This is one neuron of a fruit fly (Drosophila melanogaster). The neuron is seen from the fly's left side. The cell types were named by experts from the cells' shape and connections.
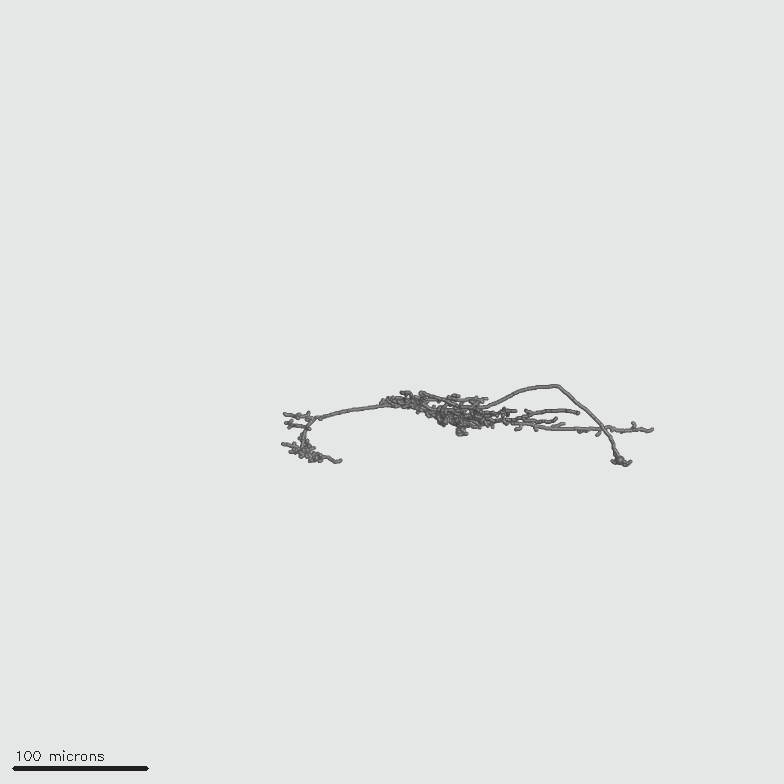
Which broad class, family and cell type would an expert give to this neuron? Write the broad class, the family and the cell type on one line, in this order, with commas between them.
nerve-cord intrinsic neuron, hemilineage 00A, IN00A026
